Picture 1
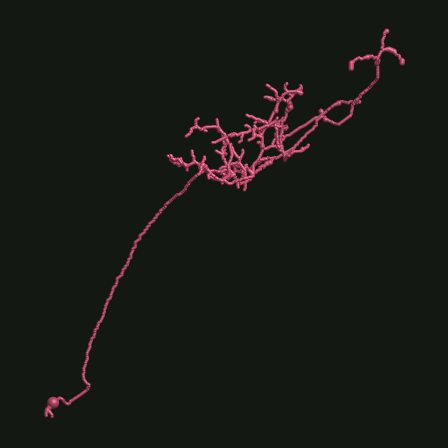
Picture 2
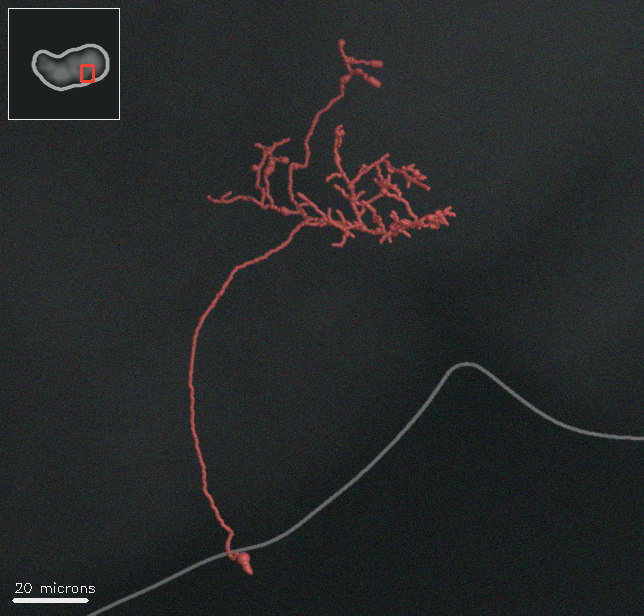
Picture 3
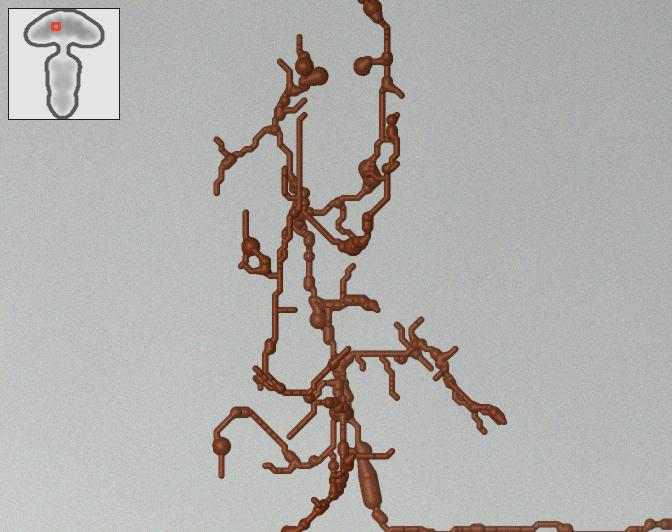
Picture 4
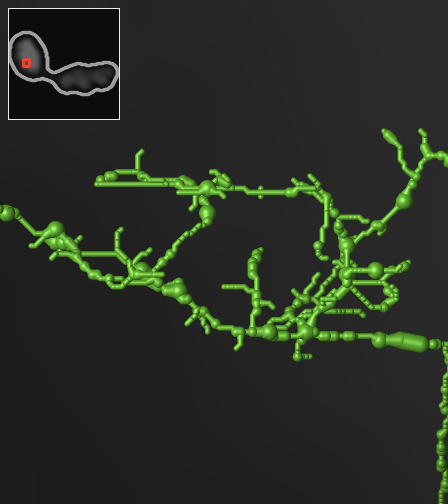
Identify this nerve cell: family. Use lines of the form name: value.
family: hemilineage MX3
